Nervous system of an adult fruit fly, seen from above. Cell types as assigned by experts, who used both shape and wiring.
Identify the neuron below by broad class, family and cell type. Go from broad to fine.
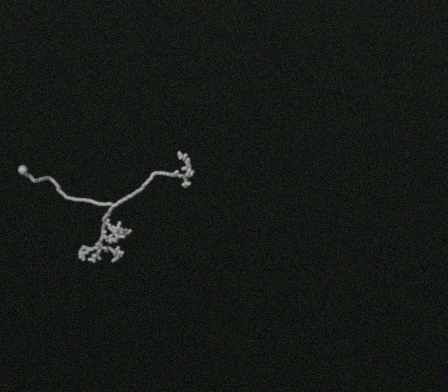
central-brain intrinsic neuron; hemilineage SIPa1_ventral; CB1337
